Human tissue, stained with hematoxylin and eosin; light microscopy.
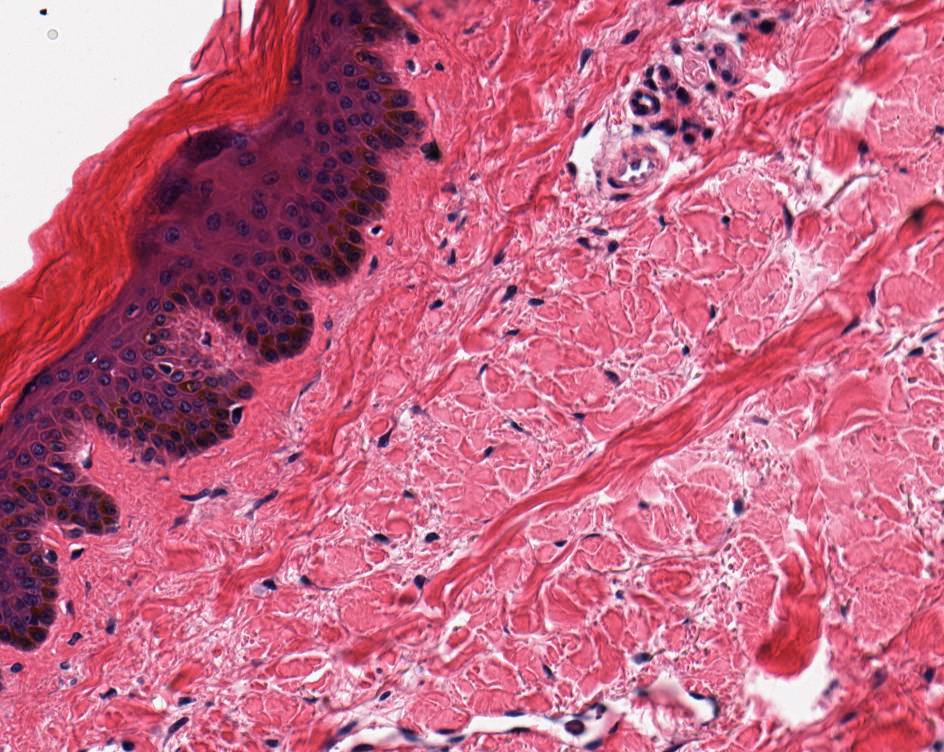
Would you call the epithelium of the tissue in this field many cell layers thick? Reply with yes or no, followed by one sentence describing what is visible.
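Yes. The epithelium is stratified squamous and is topped by a compact, layered, bright red keratin layer at the upper left.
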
